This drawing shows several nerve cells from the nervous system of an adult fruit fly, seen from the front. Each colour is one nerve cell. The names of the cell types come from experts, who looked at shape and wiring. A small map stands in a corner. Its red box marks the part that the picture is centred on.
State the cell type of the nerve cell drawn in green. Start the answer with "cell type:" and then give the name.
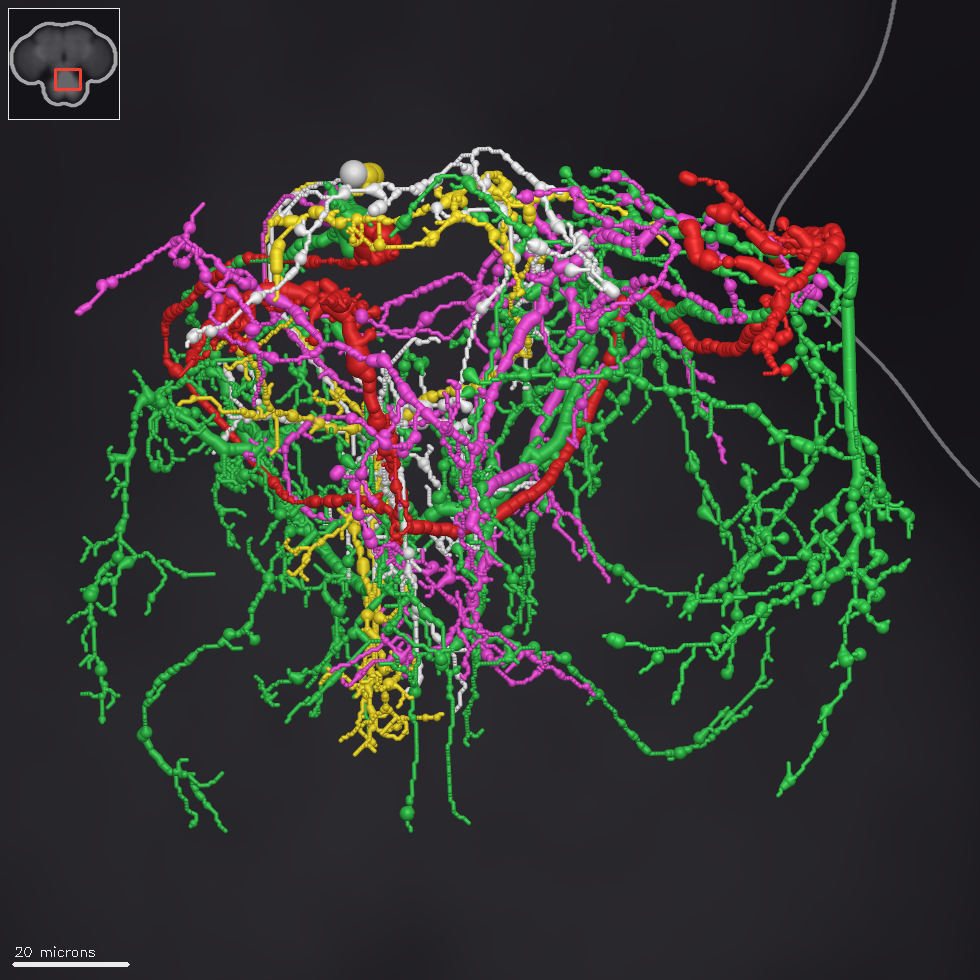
cell type: IN19B007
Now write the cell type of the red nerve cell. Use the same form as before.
cell type: IN19B013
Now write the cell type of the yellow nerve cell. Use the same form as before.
cell type: IN19B095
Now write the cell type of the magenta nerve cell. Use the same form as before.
cell type: IN19B047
